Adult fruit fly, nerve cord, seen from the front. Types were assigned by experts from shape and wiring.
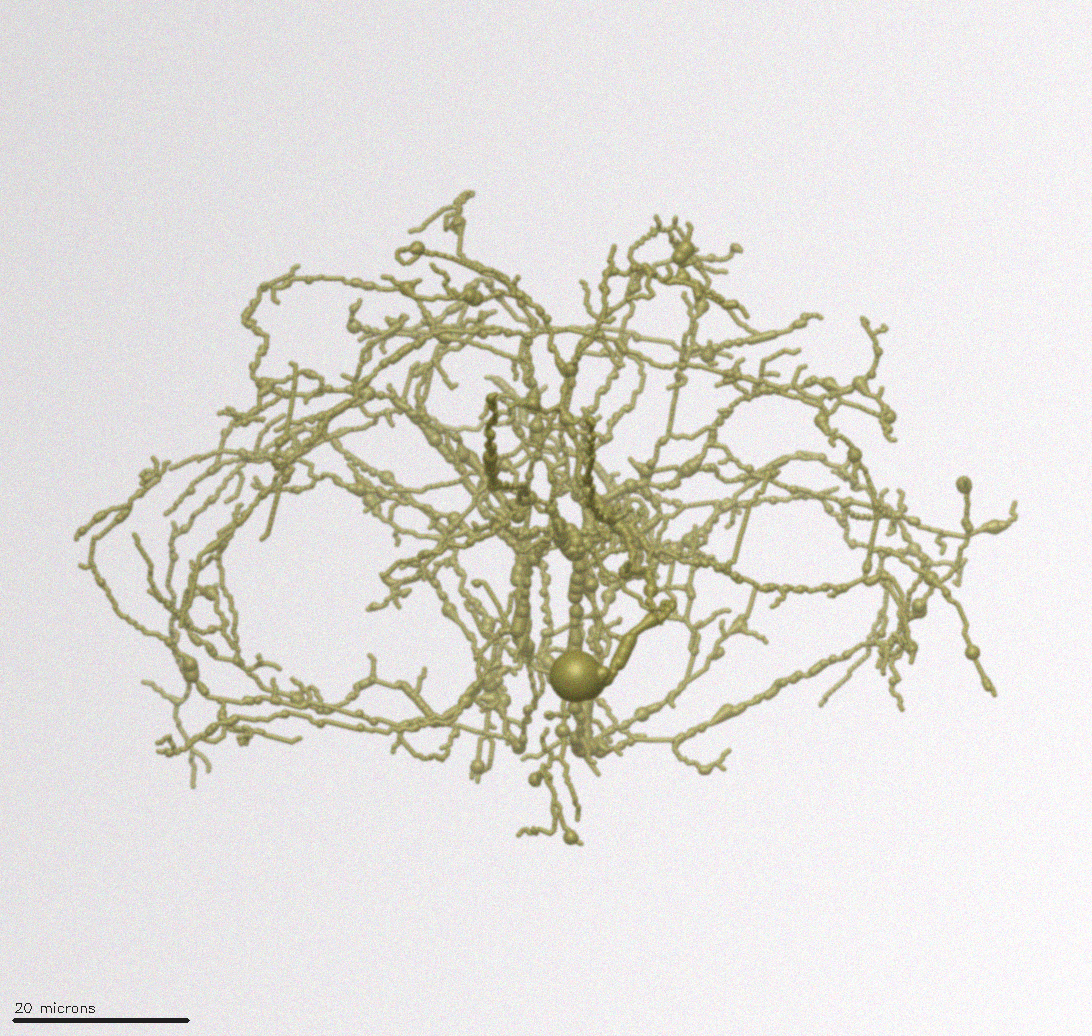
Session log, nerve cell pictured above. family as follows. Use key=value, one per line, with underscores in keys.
family=hemilineage 01A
